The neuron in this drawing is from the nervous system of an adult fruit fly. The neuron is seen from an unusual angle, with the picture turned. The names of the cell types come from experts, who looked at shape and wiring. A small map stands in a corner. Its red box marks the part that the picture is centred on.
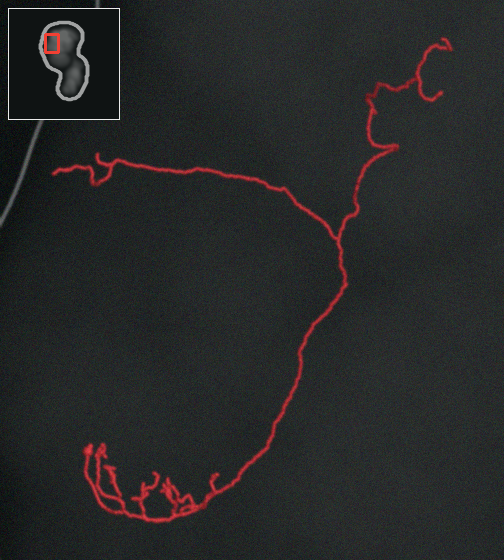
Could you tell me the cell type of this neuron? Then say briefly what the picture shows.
It is of cell type KCab-s. This is a central-brain intrinsic neuron. The cell body can be seen at the lower left of the picture. In this view it is about as wide as it is tall.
